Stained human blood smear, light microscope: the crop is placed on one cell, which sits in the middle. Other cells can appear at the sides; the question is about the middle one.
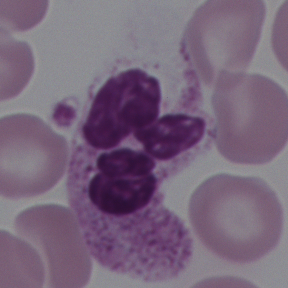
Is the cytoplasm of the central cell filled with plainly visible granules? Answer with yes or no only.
Yes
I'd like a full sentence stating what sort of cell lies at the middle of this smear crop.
This crop has a segmented neutrophil at its centre.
